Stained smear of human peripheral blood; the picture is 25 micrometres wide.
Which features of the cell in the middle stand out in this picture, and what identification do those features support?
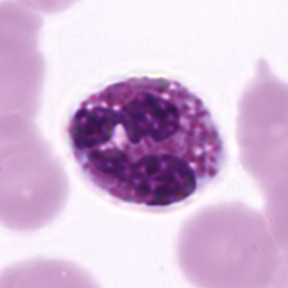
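Smoothly rounded and slightly oval, this cell has a nucleus divided into several separate lobes arranged around a pale central gap. No nucleoli can be seen. Coarse pinkish-purple granules pack the cytoplasm densely. The cell shown is an eosinophil.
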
